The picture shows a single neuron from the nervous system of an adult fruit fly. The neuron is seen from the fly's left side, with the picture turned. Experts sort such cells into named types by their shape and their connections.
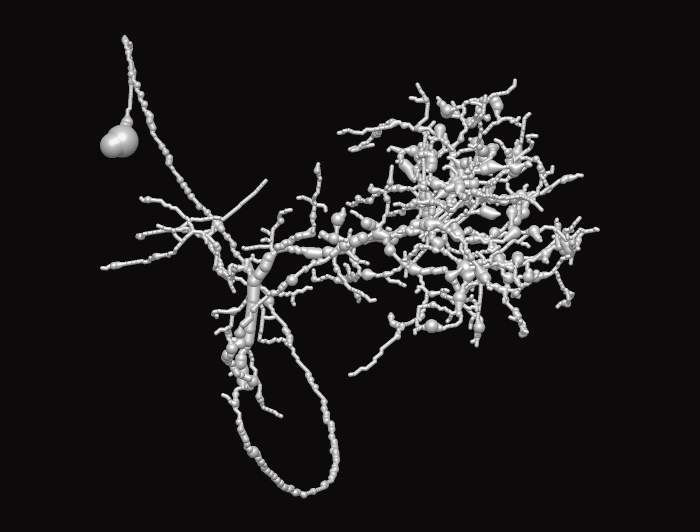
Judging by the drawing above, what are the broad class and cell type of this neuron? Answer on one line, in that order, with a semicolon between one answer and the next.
central-brain intrinsic neuron; SLP071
